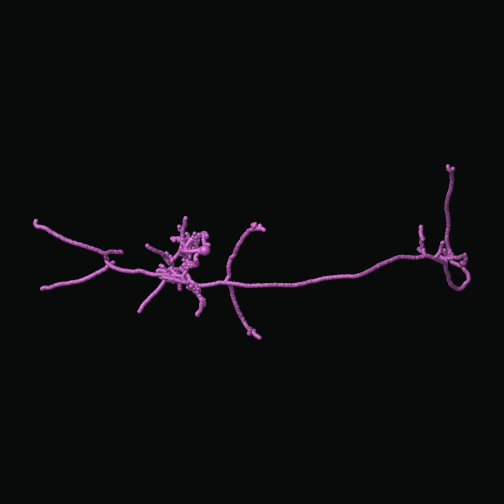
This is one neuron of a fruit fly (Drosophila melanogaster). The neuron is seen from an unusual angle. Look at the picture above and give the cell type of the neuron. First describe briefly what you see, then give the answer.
The cell body is in the middle of the picture. In this view it is more than twice as wide as it is tall. Its broad class is ascending neuron. The cell type is AN08B010.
